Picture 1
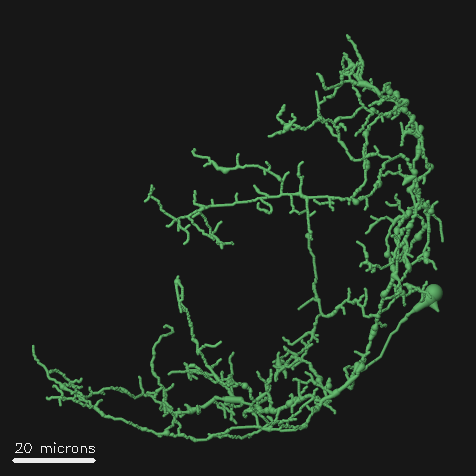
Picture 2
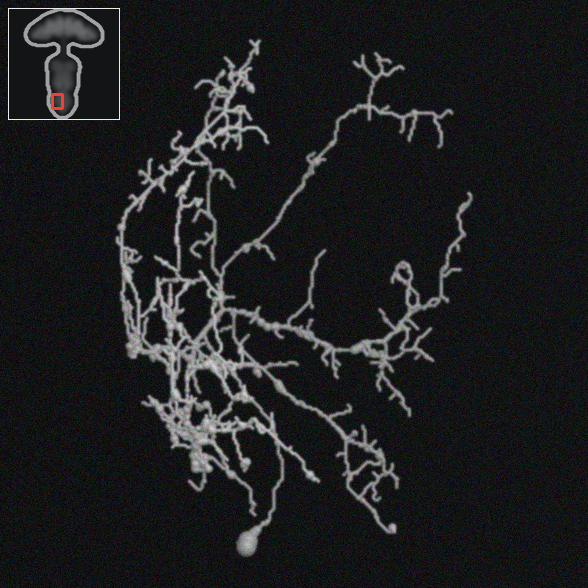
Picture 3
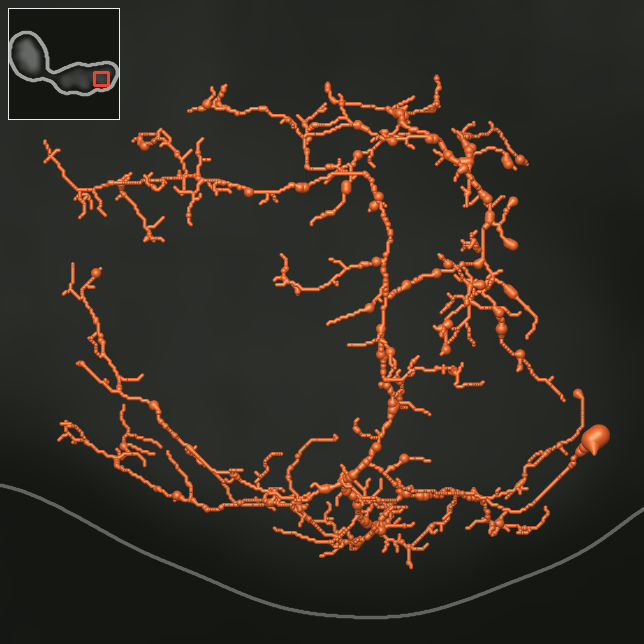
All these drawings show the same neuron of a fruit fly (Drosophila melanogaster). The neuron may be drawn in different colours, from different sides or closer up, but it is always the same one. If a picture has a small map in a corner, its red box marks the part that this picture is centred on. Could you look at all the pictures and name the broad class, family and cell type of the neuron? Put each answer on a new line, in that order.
nerve-cord intrinsic neuron
hemilineage 13A
IN13A053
